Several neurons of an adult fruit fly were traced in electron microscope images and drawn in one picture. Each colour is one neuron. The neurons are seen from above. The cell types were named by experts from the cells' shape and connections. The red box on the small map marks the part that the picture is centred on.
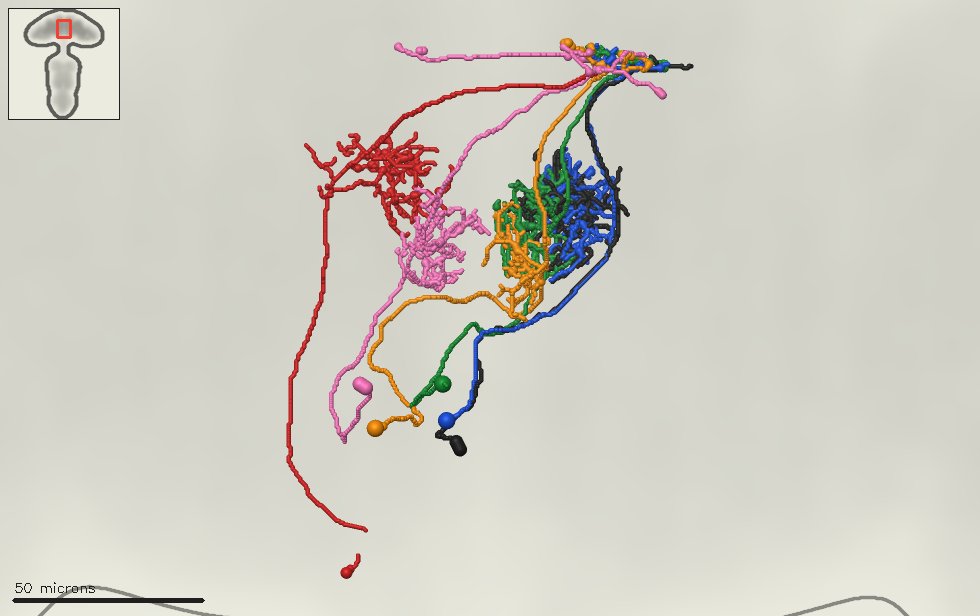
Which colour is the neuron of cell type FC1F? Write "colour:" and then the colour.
colour: black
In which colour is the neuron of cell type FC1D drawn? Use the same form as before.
colour: blue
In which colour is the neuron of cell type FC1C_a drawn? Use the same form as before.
colour: pink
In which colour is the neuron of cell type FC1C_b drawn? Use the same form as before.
colour: orange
